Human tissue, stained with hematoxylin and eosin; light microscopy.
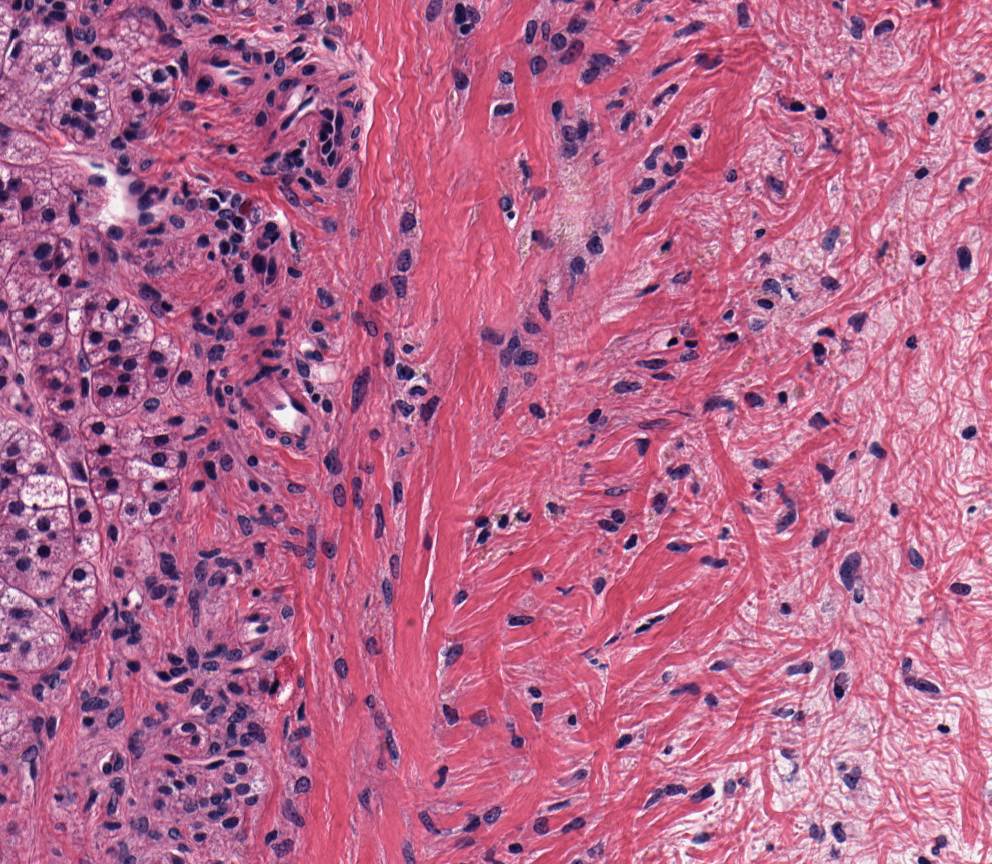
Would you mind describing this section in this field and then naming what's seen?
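Cells in the left-hand nests have pale, finely vacuolated cytoplasm, and thin, delicate pink septa separate these nests. A dense band of bright pink collagen fibres runs vertically down the centre, its nuclei elongated and lying along the fibres. The section is adrenal gland.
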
